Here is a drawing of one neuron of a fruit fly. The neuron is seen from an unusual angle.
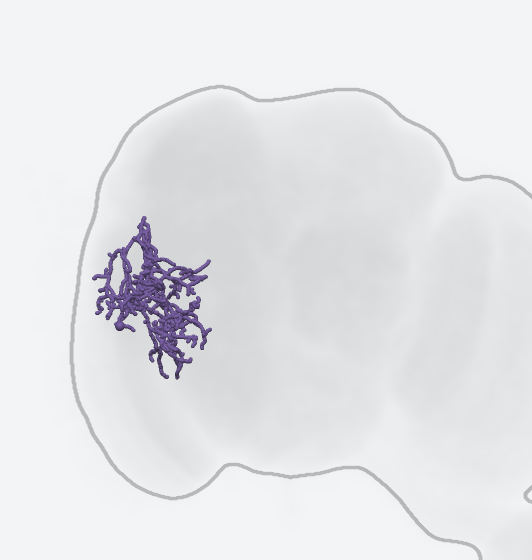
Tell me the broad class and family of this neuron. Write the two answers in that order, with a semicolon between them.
central-brain intrinsic neuron; hemilineage VLPl&p2_lateral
